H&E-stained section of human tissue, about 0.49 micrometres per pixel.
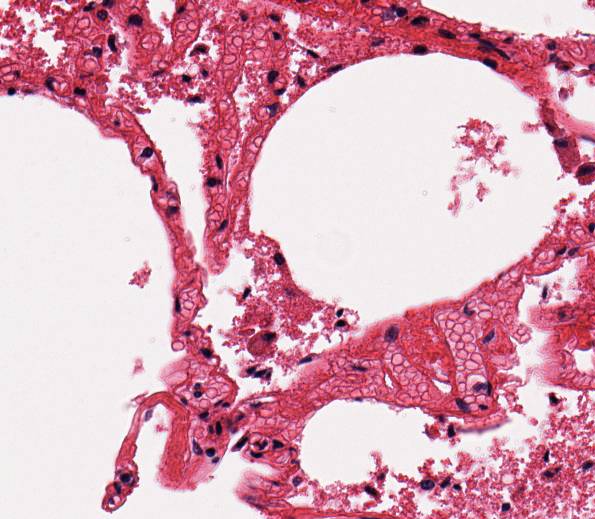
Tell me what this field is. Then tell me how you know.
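Alveolus, mostly: large rounded empty spaces with thin branching pink walls between them.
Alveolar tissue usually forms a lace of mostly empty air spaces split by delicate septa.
The walls are packed with red blood cells, pale-centred rounded outlines, densest in the wall at lower right.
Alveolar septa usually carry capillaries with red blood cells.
Not a gland, muscle bundle or fat cell anywhere.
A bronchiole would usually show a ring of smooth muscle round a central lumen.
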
